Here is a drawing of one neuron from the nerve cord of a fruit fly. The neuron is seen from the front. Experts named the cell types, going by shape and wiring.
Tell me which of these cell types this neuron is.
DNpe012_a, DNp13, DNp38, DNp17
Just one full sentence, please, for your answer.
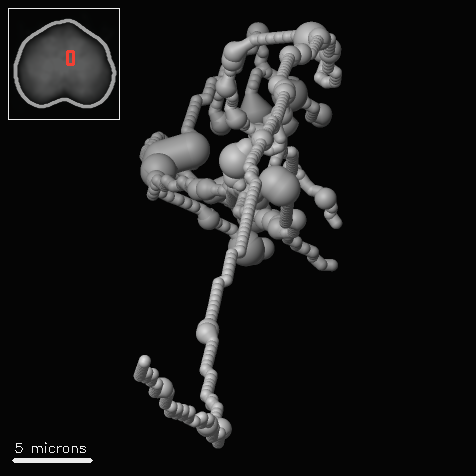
It is the cell type DNpe012_a to which this neuron belongs.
